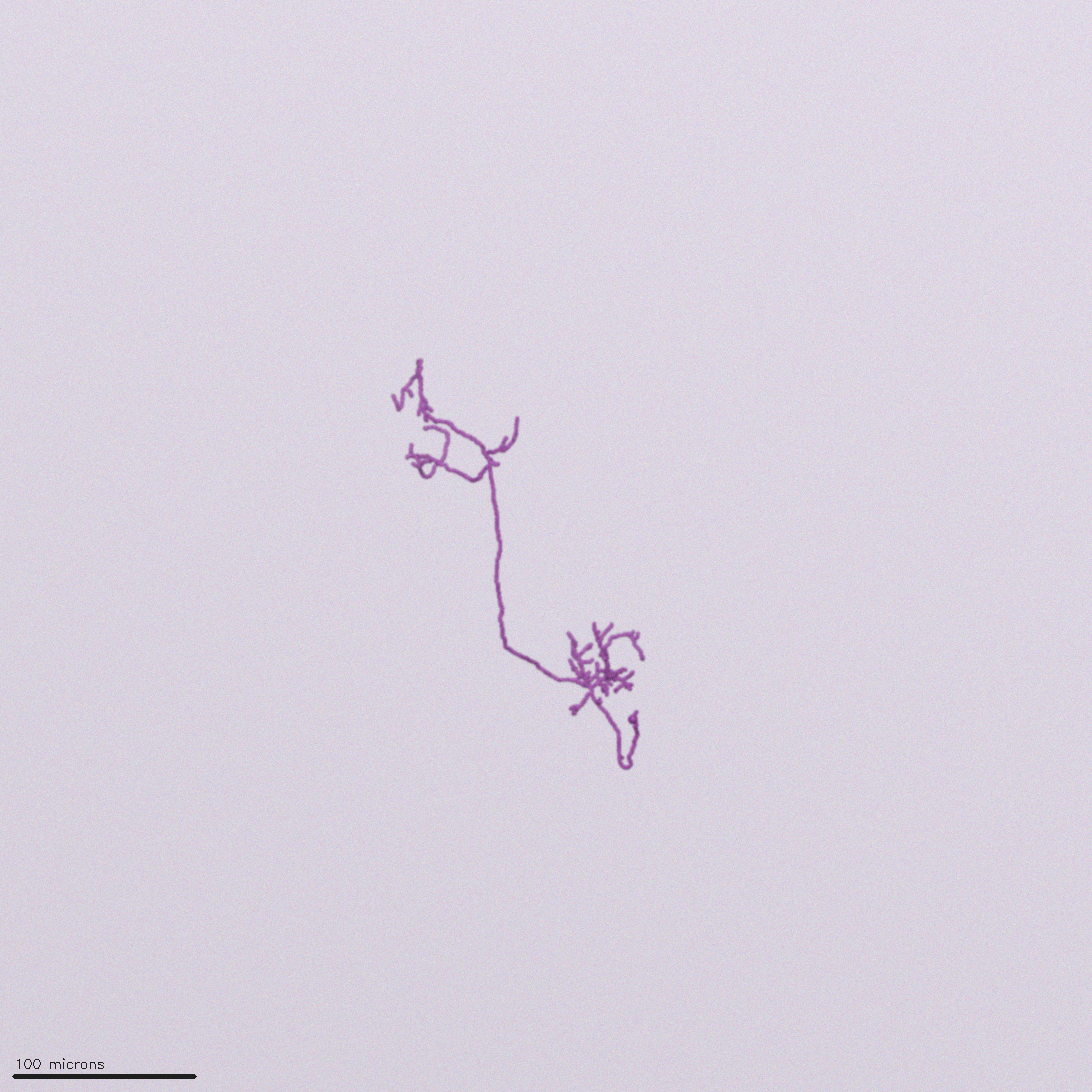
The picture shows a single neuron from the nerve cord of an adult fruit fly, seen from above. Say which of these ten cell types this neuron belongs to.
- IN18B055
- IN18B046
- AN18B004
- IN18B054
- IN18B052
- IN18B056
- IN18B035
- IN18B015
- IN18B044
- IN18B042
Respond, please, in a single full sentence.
The type of this neuron is the cell type IN18B052.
